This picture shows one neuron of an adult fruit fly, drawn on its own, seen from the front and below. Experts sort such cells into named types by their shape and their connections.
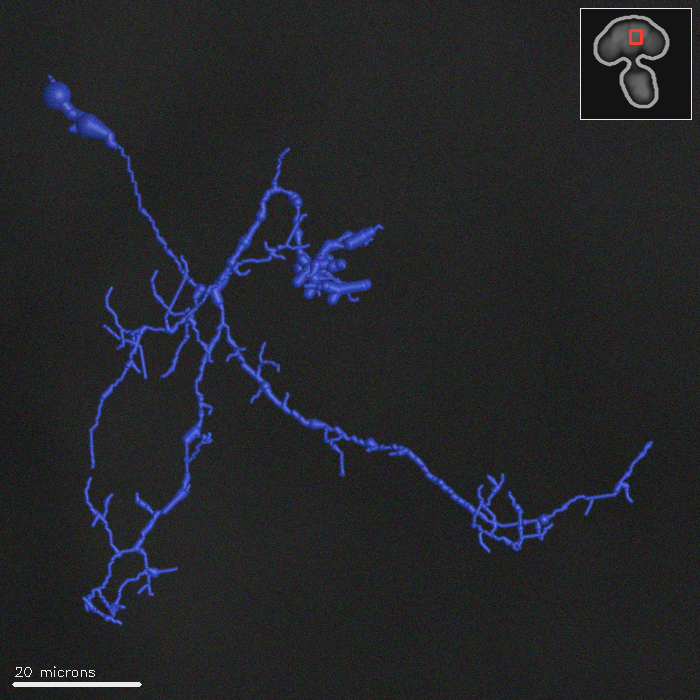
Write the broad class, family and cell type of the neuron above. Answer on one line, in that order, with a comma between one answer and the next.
central-brain intrinsic neuron, class CX, IbSpsP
